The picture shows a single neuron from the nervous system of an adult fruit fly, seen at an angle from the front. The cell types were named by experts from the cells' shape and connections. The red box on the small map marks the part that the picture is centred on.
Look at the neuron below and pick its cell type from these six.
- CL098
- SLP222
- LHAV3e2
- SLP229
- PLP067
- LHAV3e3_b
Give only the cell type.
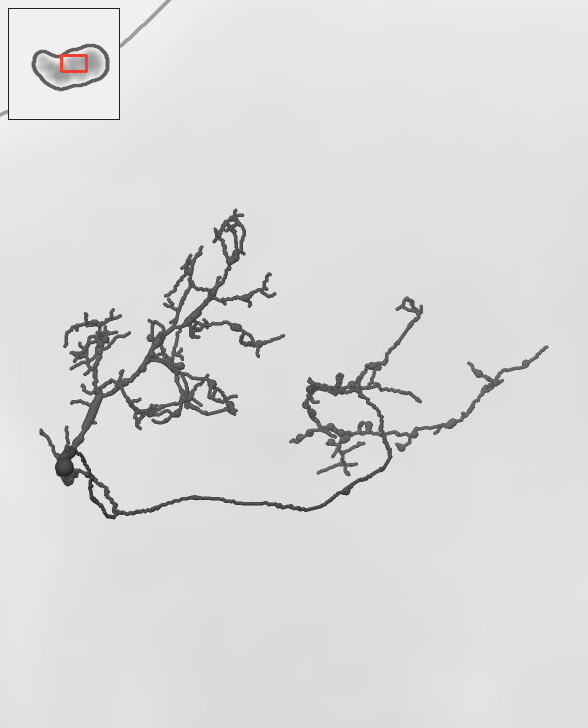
PLP067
